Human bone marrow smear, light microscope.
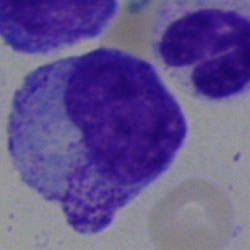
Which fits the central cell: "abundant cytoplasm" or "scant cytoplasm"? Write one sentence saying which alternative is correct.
This cell has a broad area of cytoplasm.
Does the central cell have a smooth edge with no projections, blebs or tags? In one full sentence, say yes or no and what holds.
No, a smooth outline is not present; the cell's edge is rough.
